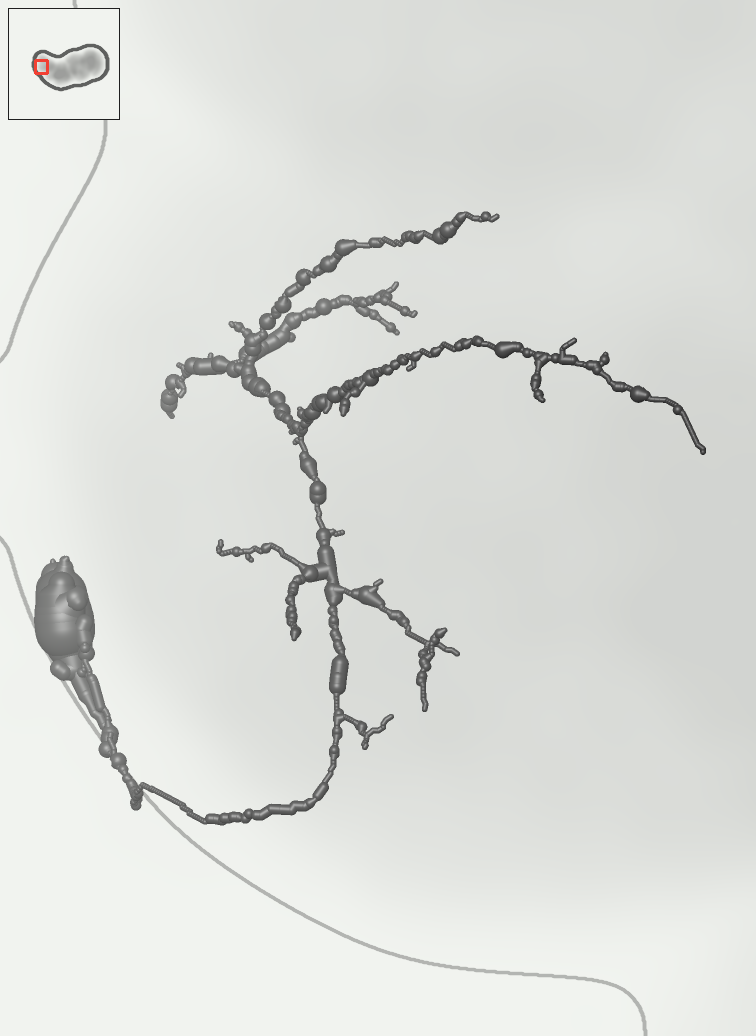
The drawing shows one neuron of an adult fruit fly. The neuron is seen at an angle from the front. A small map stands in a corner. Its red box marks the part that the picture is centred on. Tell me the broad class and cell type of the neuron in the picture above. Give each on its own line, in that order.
motor neuron of the nerve cord
Acc. tr flexor MN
